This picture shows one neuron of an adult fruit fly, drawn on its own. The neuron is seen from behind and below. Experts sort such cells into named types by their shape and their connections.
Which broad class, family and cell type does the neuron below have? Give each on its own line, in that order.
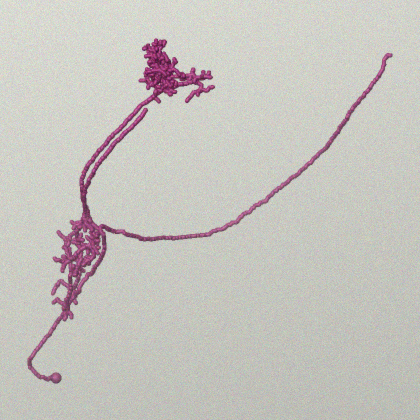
visual projection neuron
TmY
TmY14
